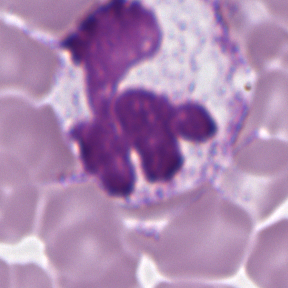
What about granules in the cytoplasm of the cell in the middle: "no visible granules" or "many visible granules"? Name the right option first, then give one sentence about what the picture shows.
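Many visible granules. The cytoplasm is sprinkled with fine violet granules.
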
